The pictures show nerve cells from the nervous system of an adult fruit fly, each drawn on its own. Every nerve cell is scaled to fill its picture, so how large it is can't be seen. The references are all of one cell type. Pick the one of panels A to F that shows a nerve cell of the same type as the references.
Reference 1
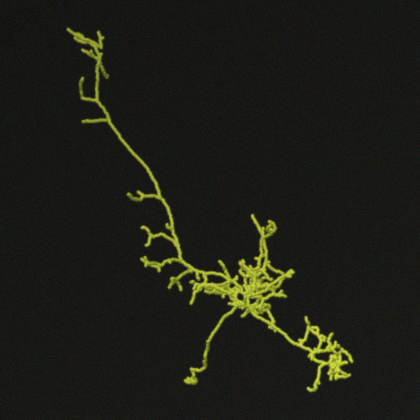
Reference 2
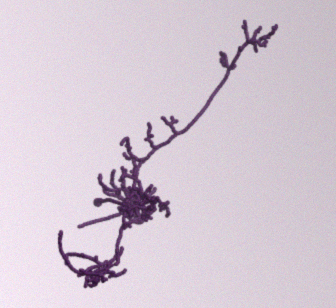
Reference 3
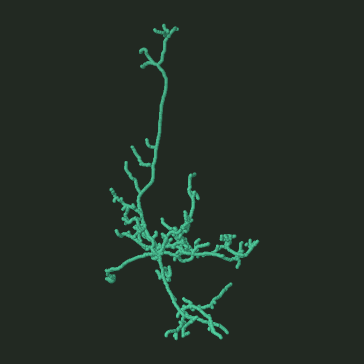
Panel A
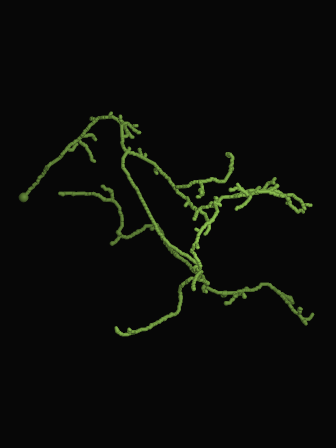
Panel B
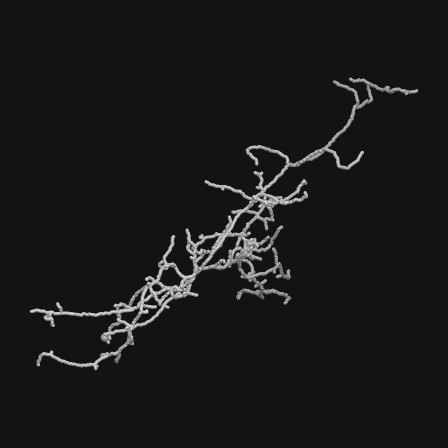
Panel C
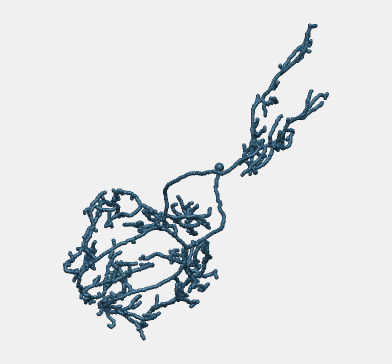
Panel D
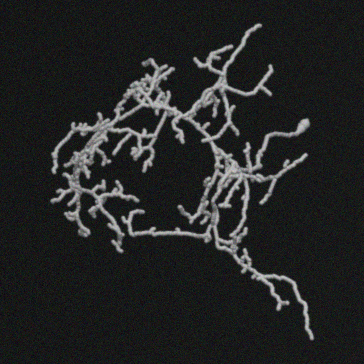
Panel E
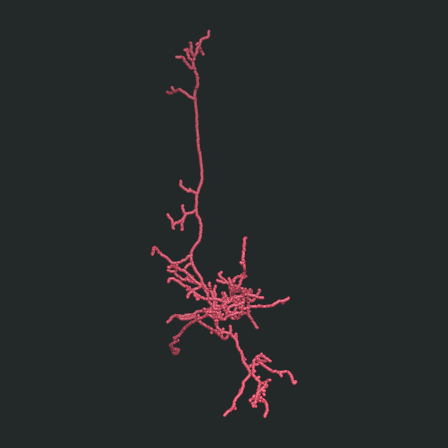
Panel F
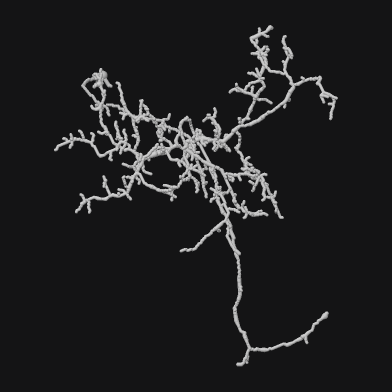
E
